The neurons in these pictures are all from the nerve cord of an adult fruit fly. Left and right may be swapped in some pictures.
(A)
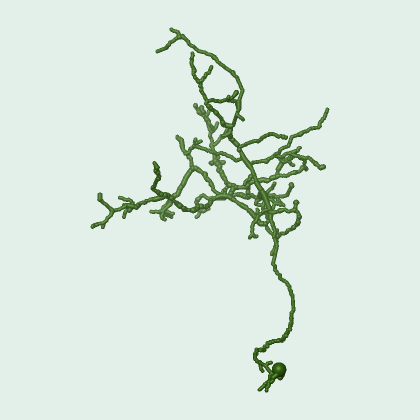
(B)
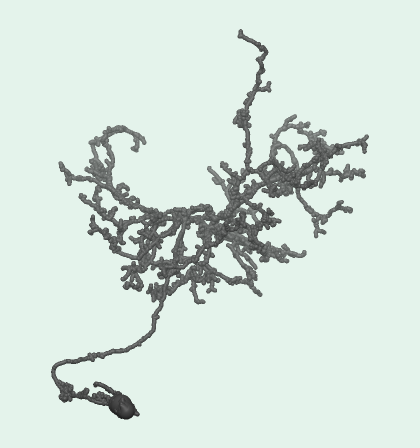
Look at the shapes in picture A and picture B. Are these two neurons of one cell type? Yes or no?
no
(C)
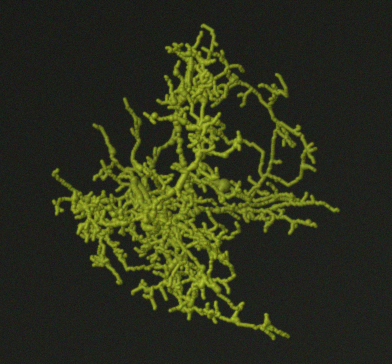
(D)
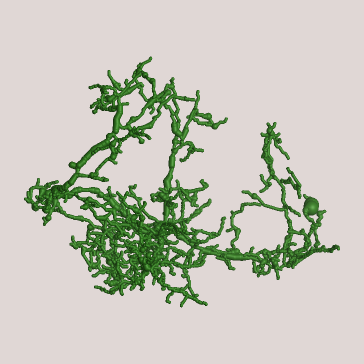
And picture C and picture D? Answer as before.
yes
